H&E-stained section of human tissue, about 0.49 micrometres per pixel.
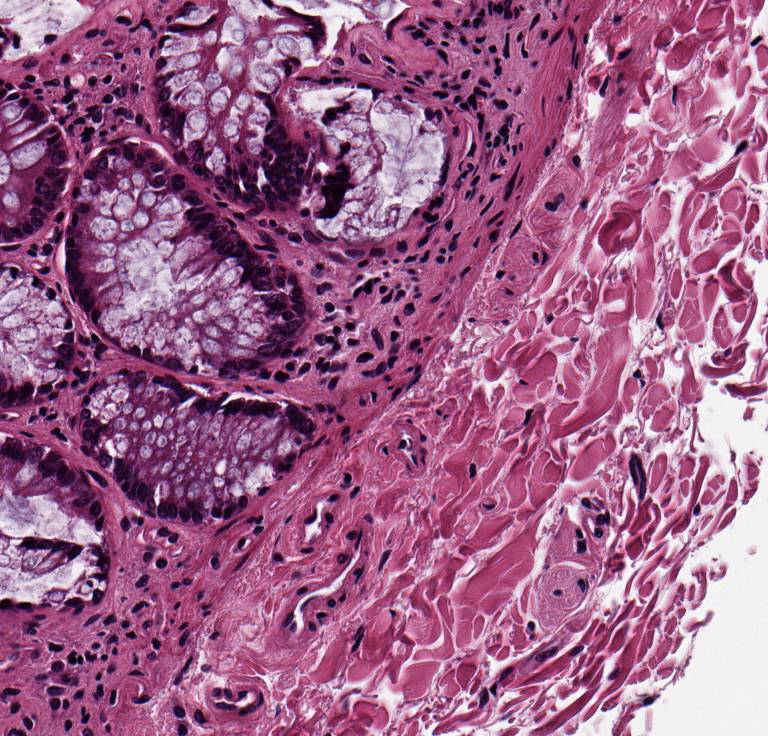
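Transverse colon: the crypt epithelium is crowded with goblet cells, whose mucin shows as pale grey-white vacuoles. Dark, elongated epithelial nuclei sit in a row along each crypt's outer, basal edge. Between the crypts the stroma is cellular, with many small dark nuclei among pink fibres. Note, too, a band of spindle-shaped nuclei running diagonally from upper middle toward lower left, between glands and fibrous zone.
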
